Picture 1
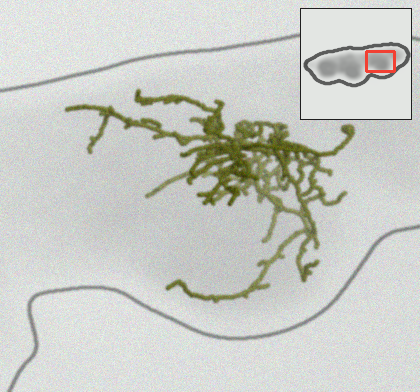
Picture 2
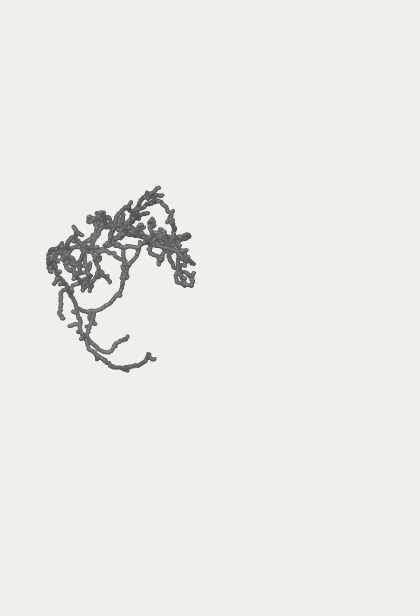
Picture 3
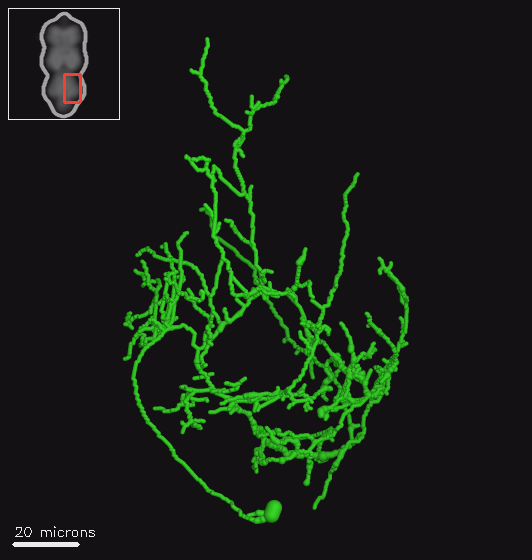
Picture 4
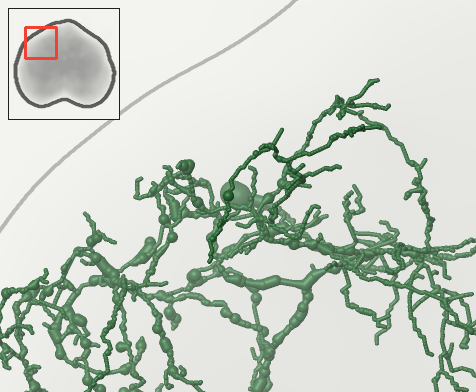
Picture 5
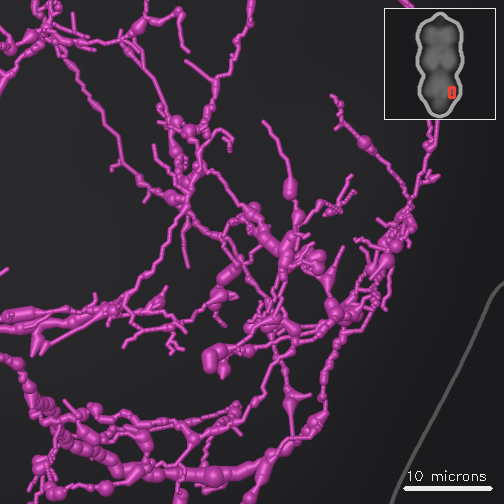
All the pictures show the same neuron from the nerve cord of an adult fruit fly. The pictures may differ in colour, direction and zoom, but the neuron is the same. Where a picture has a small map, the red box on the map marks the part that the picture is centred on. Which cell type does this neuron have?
IN03A036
